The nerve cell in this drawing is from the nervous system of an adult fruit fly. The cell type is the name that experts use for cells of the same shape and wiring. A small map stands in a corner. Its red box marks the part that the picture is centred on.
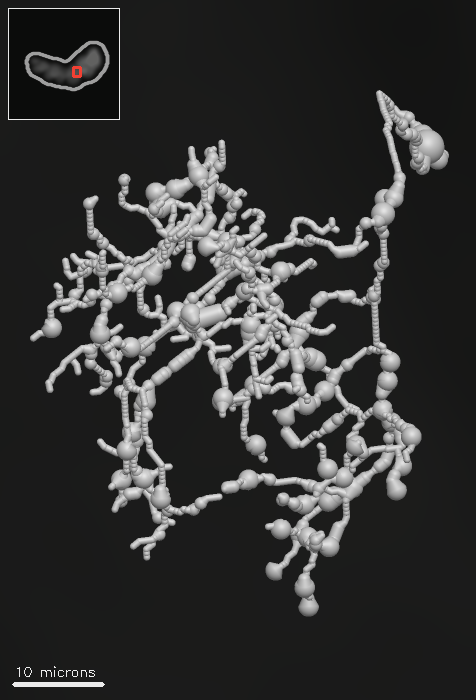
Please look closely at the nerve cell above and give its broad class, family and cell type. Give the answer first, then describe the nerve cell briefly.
Its broad class is optic-lobe intrinsic neuron. Its family is Li. Its cell type is Li13. Its cell body lies at the upper right of the picture. By the scale bar it is about 60 microns tall in this view. The picture shows dozens of branch ends.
